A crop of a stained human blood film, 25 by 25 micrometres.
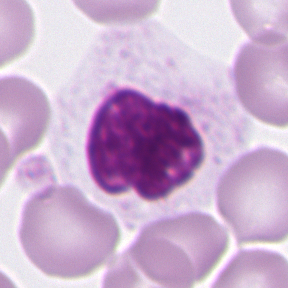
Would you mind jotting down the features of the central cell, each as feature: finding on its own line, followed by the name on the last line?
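Cytoplasm: abundant, a broad rim around the nucleus on all sides
Granules: fine, sparse, pinkish-purple, scattered through the cytoplasm
Nucleus: one irregular, knobbly mass with a notched outline, no separate lobes
Edge: faint and irregular against the background
Name: segmented neutrophil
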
